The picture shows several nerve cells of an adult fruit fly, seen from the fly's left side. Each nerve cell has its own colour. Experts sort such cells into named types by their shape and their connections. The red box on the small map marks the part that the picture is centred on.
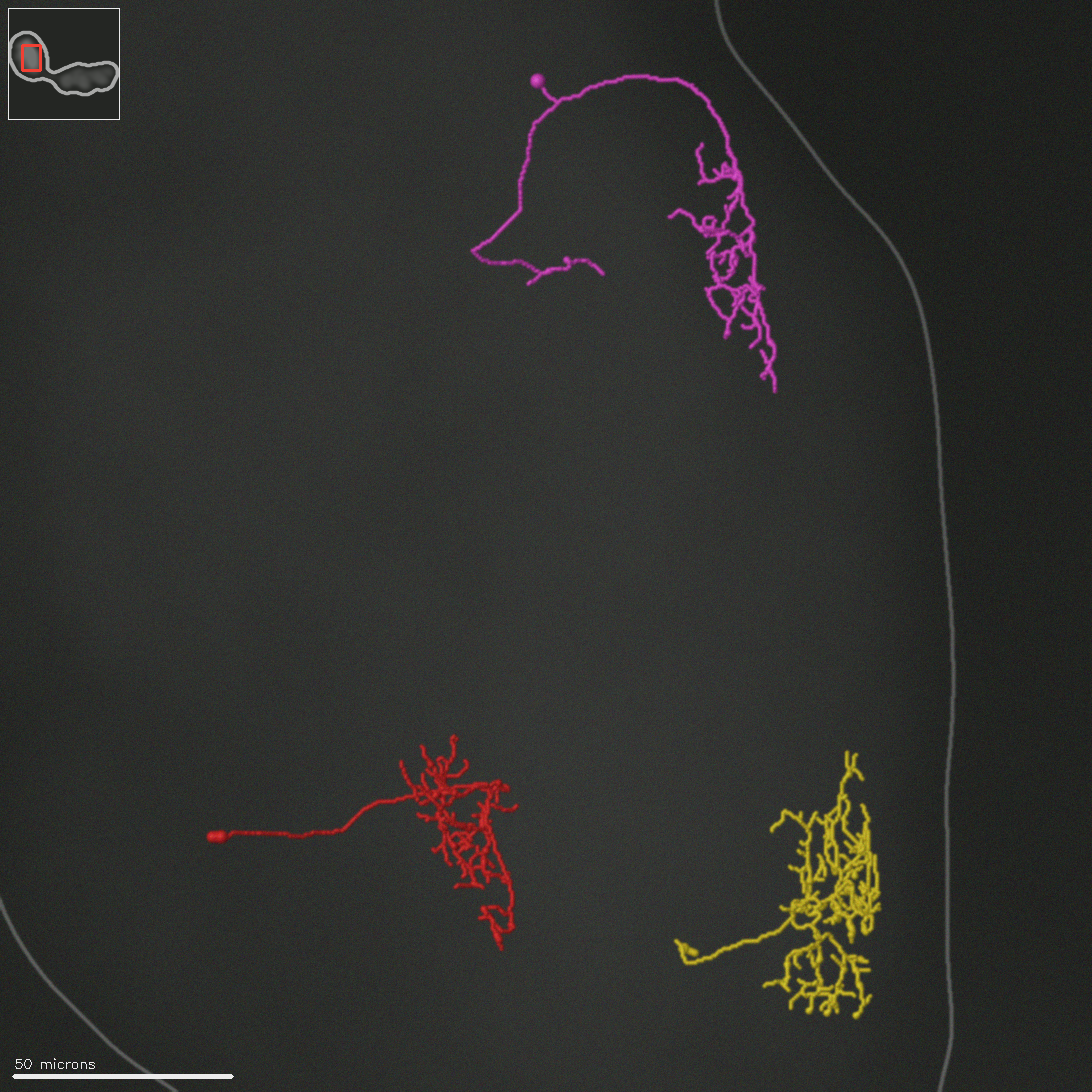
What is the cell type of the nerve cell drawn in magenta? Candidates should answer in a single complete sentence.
With respect to cell type, this nerve cell is MeLo6.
